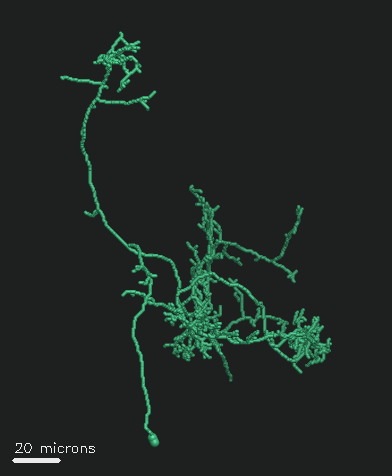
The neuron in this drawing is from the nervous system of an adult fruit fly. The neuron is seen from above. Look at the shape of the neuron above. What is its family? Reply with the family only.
hemilineage DM6_central1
